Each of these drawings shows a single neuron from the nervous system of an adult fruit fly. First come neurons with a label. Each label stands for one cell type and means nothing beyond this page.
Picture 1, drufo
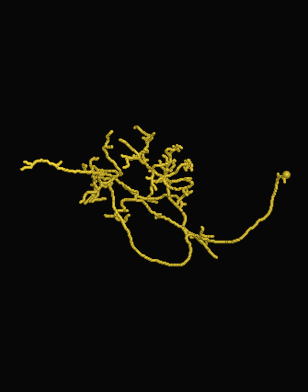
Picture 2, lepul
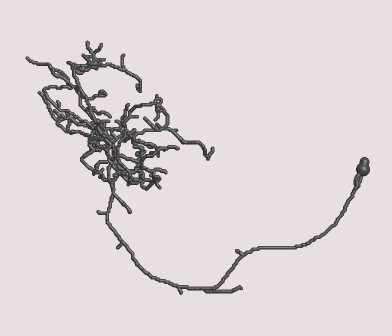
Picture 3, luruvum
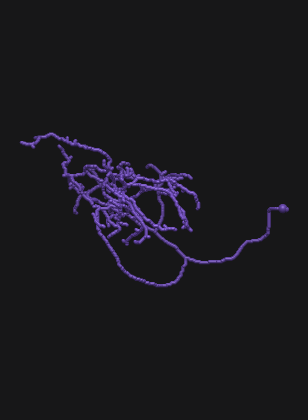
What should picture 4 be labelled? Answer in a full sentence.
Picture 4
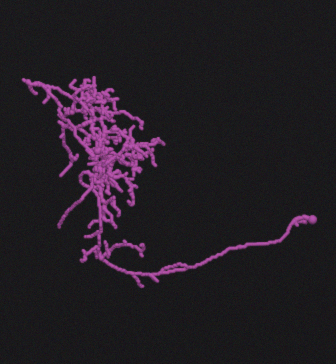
It belongs to lepul.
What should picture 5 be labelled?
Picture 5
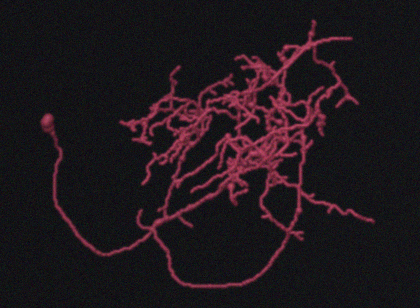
It belongs to luruvum.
